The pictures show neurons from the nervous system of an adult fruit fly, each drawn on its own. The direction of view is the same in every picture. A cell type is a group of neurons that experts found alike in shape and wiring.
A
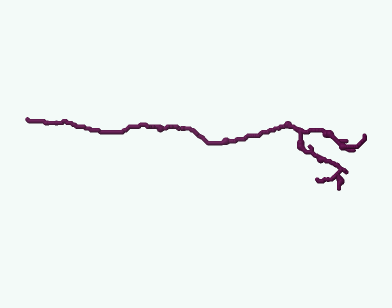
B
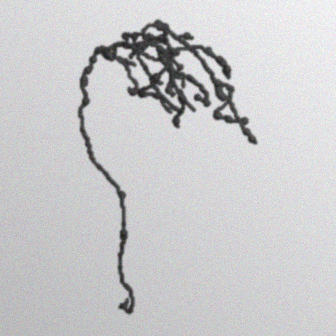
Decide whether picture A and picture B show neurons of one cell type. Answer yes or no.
no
